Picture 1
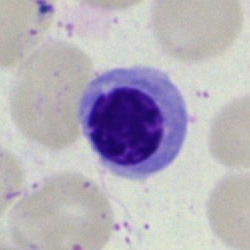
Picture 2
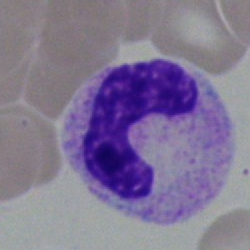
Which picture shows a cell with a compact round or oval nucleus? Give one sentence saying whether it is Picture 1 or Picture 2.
A compact round or oval nucleus belongs to the cell in Picture 1.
